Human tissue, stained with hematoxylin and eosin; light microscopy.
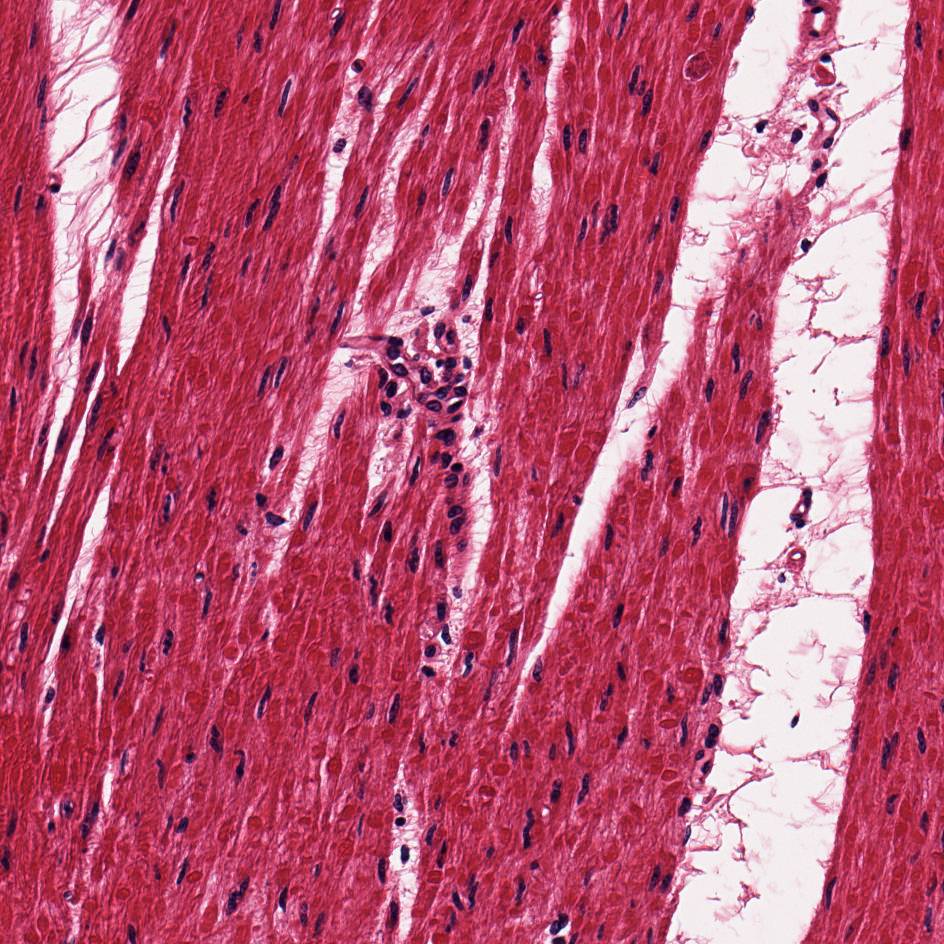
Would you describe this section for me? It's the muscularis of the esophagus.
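Fibre cytoplasm: deep, even red-pink. Narrow white clefts split the muscle into separate bands across the field. Near centre: a small cluster of small, dark, round nuclei between the fibres. Fat cells: none seen anywhere.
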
